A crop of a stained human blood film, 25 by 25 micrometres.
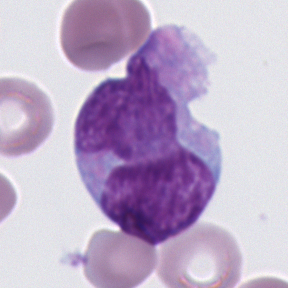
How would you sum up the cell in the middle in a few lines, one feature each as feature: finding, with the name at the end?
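Shape: oval, long axis roughly top to bottom
Nucleus: notched from the left, notch filled with pale cytoplasm
Nucleoli: none distinct
Cytoplasm: ragged, frayed pale lilac fringe projecting at upper right
Name: atypical promyelocyte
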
